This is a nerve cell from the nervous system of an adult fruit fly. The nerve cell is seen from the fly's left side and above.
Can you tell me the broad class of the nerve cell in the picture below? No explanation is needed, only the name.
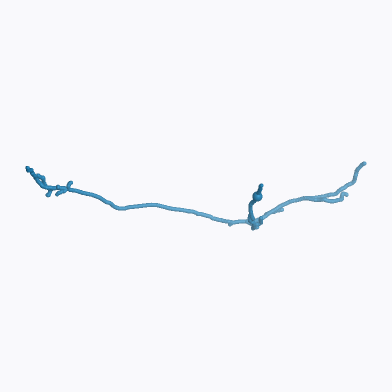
sensory neuron ascending to the brain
